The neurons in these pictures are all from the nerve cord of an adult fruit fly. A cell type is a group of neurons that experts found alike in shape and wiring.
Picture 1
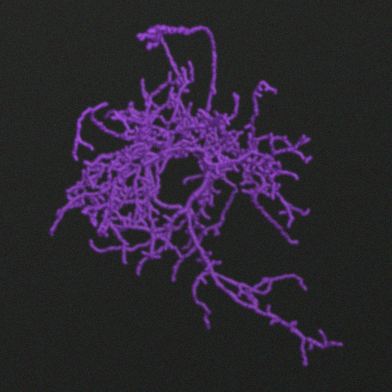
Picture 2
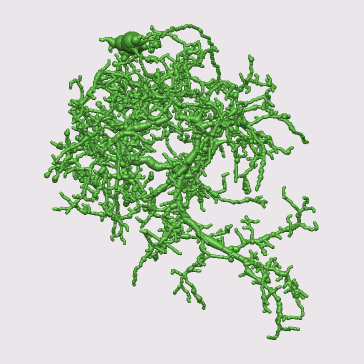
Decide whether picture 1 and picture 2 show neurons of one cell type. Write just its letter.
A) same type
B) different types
A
